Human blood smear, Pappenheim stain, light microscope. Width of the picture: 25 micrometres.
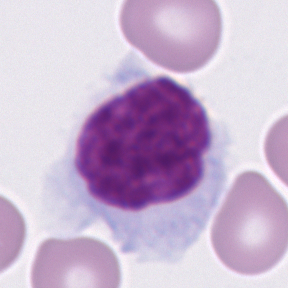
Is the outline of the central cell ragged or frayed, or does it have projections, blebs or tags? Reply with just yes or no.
Yes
